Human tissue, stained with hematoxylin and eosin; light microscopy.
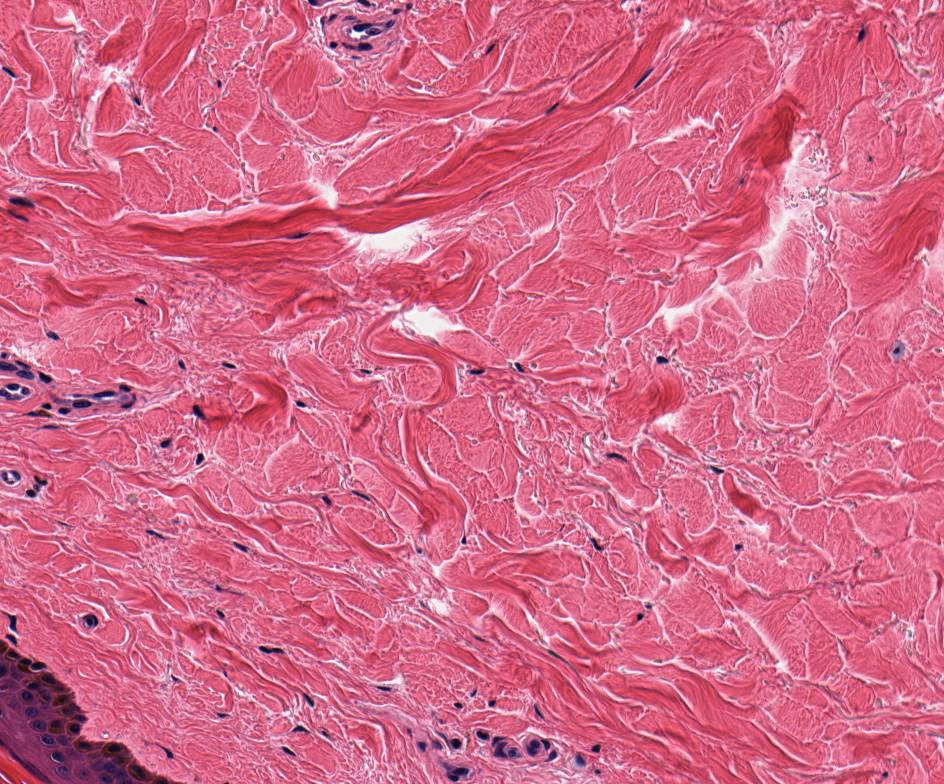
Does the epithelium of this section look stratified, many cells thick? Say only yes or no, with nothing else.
Yes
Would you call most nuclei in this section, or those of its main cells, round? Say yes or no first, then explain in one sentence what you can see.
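No. Cells are sparse, seen as small, dark, elongated nuclei scattered between the collagen bundles.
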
